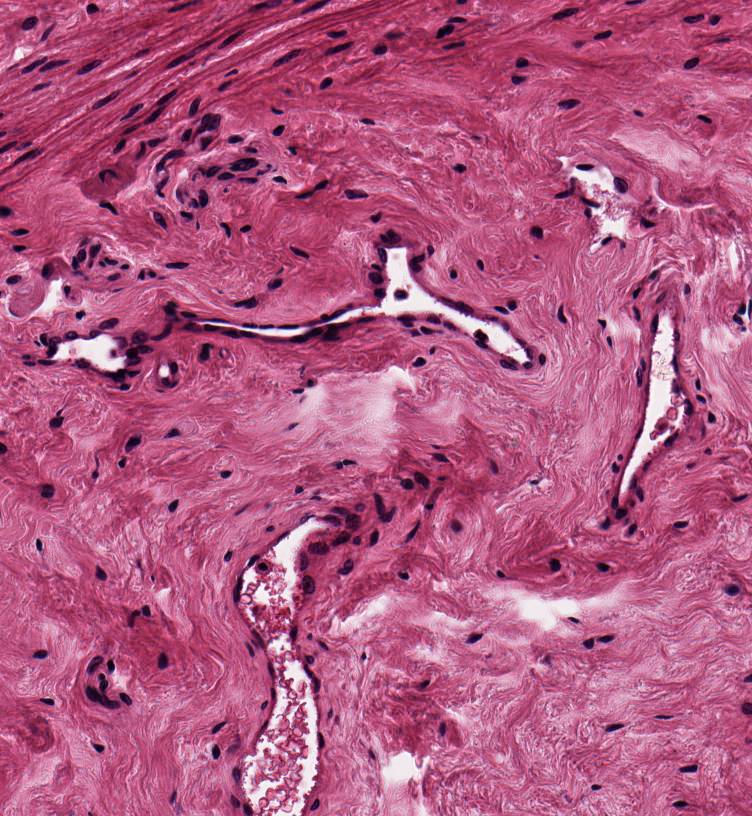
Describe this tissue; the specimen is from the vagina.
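The field shows dense eosinophilic fibrous stroma, and no epithelium is present. Stromal cells are sparse and carry small dark nuclei that are oval to spindle-shaped. In the lower centre, a channel is filled with red blood cells. Clustered in the upper left are small capillary-sized vessels with crowded nuclei.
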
